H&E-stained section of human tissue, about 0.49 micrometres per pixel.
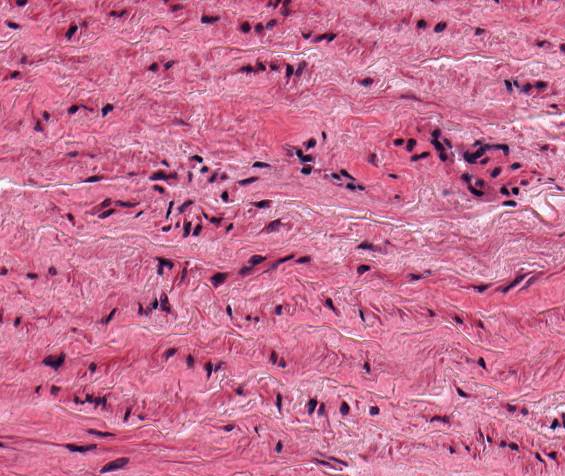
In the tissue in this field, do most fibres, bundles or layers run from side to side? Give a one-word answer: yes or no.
Yes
